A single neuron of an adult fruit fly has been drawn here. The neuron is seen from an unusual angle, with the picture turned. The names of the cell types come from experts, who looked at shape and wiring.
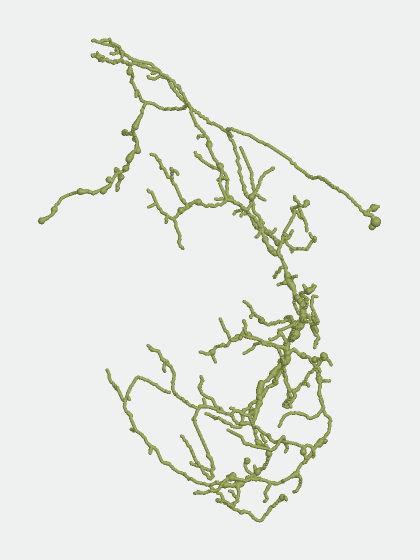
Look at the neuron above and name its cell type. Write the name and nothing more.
IN16B108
